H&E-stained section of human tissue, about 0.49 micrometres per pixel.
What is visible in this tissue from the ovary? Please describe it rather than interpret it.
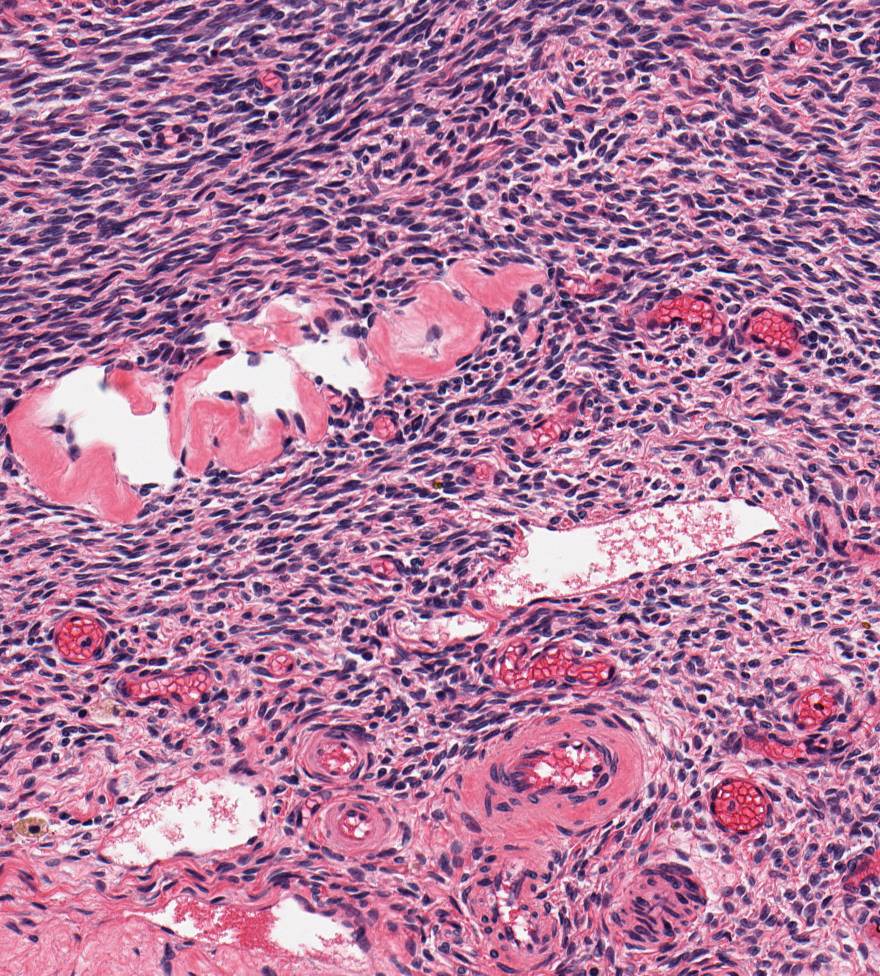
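Spindle cells with dark, oval to elongated nuclei and scant, poorly defined cytoplasm. Lower centre: small arteries, thick concentric pink walls. Many small round vessels packed with red blood cells scattered through middle and right. Just right of centre, an elongated thin-walled dilated vessel holding sparse red cells.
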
